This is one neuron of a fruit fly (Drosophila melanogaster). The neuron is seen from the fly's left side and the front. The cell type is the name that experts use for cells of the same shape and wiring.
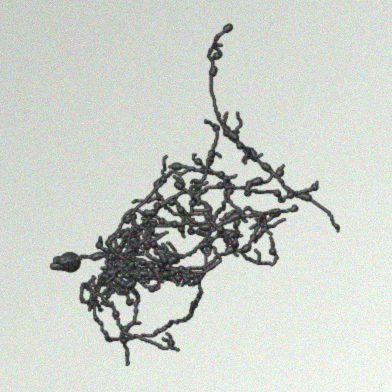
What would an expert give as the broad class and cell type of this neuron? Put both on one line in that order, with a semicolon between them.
central-brain intrinsic neuron; GNG627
